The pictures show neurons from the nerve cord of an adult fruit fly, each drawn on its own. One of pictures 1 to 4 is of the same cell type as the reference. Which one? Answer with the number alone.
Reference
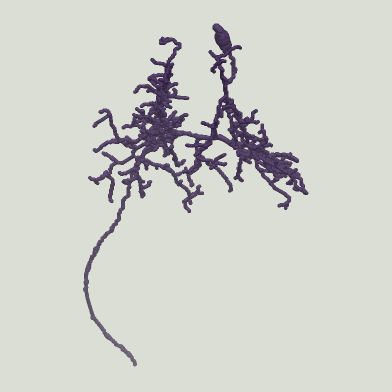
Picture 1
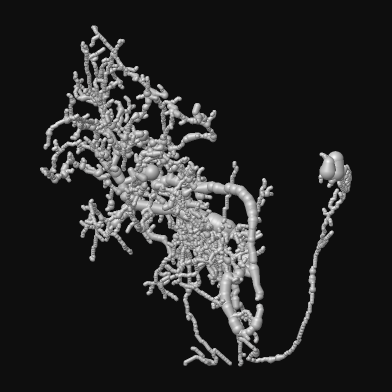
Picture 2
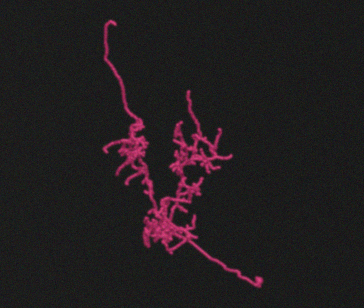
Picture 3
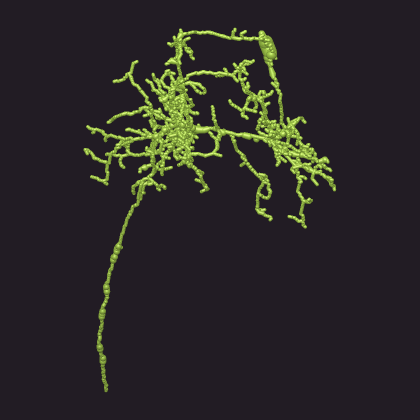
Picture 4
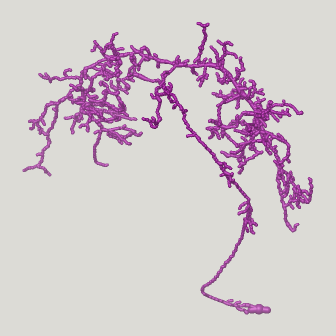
3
